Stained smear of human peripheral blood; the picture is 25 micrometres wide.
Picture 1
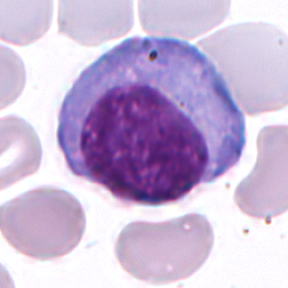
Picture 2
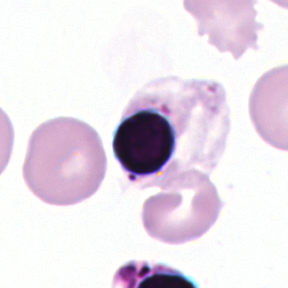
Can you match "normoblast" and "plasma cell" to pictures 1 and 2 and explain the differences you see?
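Picture 1: plasma cell. Picture 2: normoblast. Plasma cell: outline roughly round, edge even; red cells close around, not overlapping. Nucleus a single oval mass, about 11 by 10 micrometres, no lobes or indentation. Chromatin dark purple and clumped, with scattered paler patches. Cytoplasm deeper blue along the cell edge than near the nucleus; one small dark dot near the top edge.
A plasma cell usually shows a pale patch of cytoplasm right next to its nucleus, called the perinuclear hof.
Normoblast: chromatin very dark and dense, almost no internal pattern; no nucleoli seen.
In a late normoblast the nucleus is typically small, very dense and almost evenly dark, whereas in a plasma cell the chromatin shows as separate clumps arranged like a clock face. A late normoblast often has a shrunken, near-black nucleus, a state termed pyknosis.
Tiny dark dot at the lower left edge of the nucleus. Cytoplasm abundant, very pale pinkish-grey, lying mostly to the upper right of the nucleus; outline irregular and ragged, not round. A few small reddish-purple granules in the cytoplasm above and right of the nucleus.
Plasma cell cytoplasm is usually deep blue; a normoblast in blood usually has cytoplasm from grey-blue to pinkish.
Differences in short: clumped, patchy chromatin against near-patternless dense chromatin; blue cytoplasm with a round, even edge against pale pinkish-grey cytoplasm with a ragged edge.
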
